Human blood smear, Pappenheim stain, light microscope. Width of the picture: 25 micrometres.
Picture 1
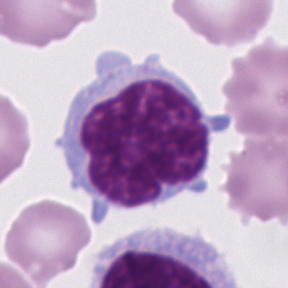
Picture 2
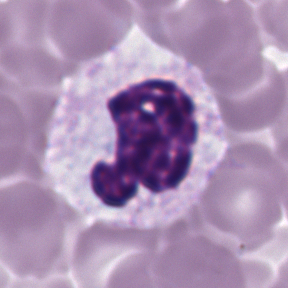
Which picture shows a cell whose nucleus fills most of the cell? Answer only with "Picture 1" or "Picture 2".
Picture 1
